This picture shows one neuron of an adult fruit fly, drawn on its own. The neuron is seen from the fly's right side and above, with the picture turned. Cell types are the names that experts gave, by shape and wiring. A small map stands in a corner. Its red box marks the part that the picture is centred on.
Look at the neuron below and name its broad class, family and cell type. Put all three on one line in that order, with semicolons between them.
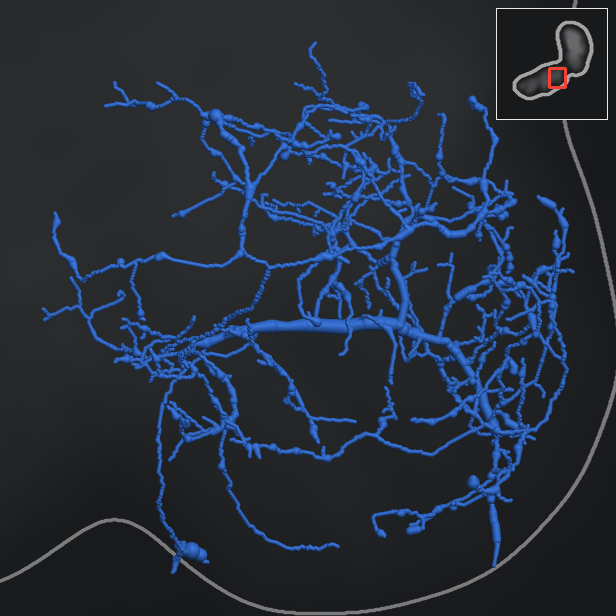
nerve-cord intrinsic neuron; hemilineage 04B; IN04B009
